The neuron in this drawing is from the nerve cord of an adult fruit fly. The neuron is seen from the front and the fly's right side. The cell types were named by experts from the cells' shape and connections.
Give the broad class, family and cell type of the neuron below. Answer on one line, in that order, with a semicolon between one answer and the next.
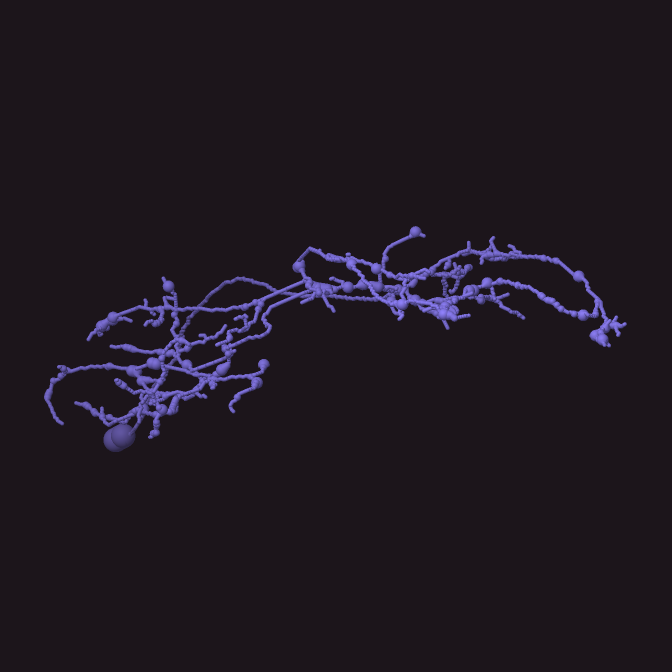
nerve-cord intrinsic neuron; hemilineage 12B; IN12B087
